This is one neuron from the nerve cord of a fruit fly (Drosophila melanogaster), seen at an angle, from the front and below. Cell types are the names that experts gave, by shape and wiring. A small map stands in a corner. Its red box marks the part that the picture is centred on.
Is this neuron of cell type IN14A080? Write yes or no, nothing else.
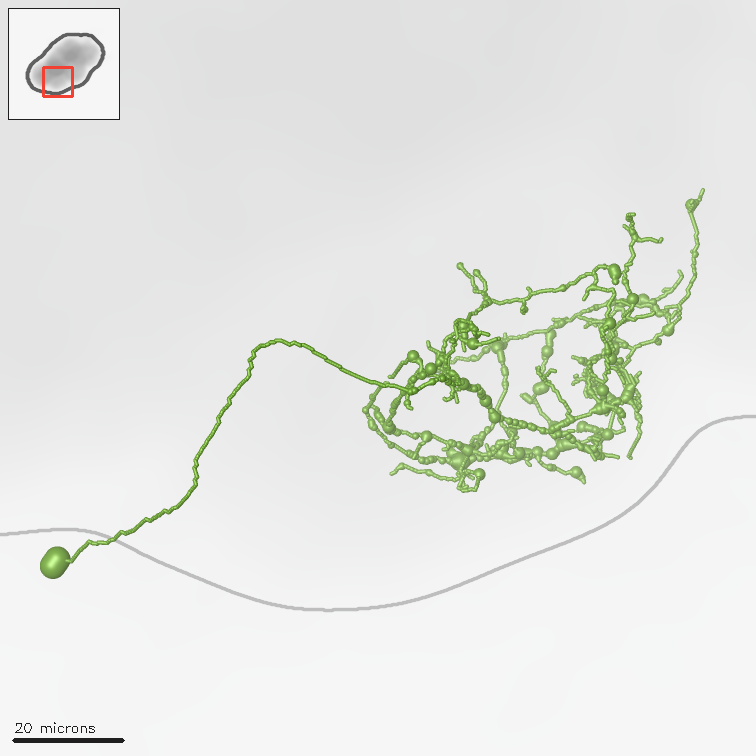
no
